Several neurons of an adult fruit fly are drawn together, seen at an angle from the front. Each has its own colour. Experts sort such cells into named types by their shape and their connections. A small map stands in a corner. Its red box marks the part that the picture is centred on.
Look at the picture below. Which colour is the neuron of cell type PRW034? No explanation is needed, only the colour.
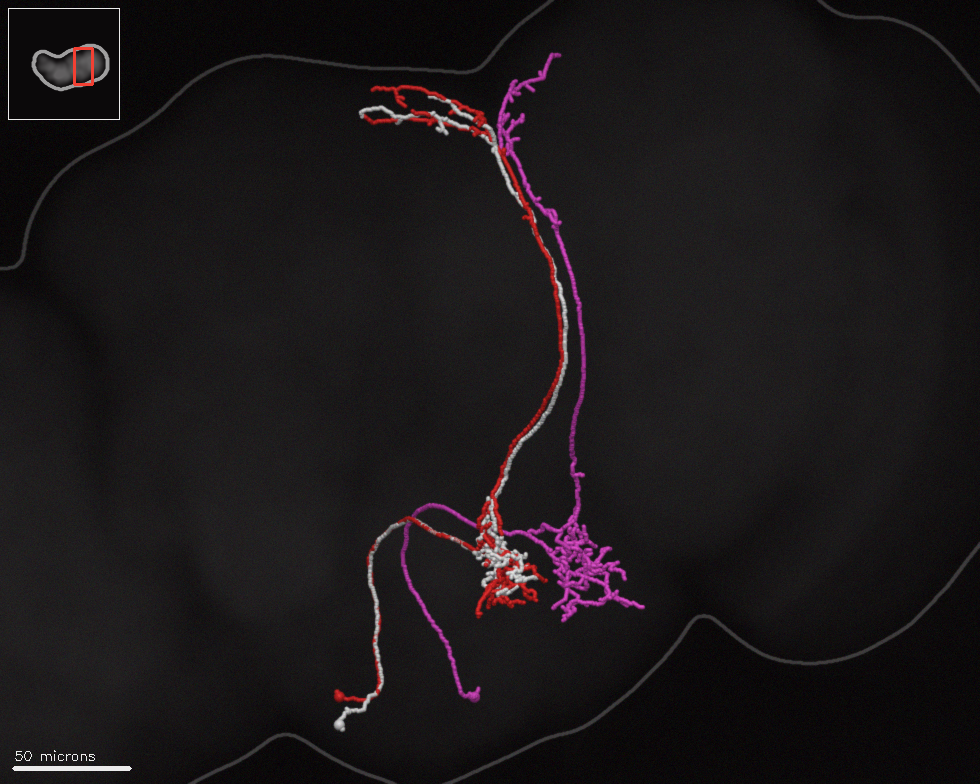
white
